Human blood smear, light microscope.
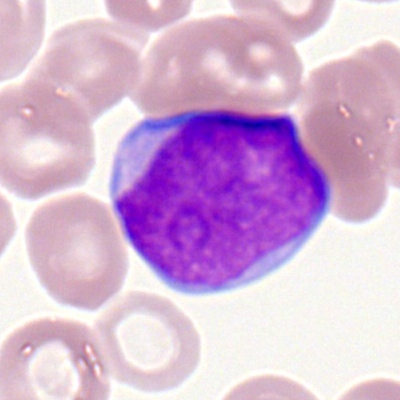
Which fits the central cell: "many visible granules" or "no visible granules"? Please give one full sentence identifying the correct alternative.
There are no visible granules in its cytoplasm.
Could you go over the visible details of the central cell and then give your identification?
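You'll see the nucleus takes up nearly the whole cell, and the chromatin is finely stippled, not gathered into coarse dark clumps. What cytoplasm there is looks pale blue, with the rim widest at the upper left. So that one's a myeloblast.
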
